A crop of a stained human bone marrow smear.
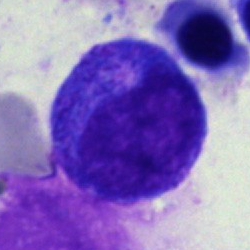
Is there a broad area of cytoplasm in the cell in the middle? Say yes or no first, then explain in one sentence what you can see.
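No. The nucleus fills most of the cell.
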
